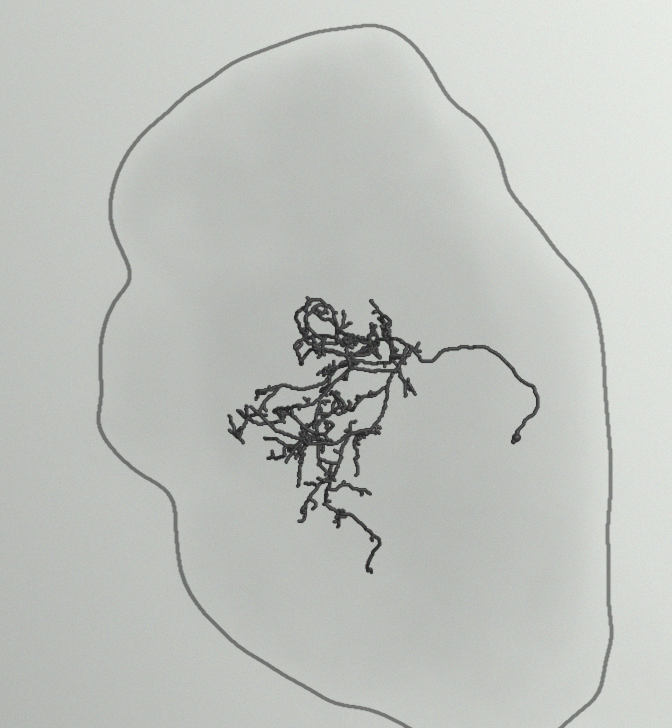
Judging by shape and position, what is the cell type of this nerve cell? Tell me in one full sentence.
Under cell type classification, the nerve cell is CB1932.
